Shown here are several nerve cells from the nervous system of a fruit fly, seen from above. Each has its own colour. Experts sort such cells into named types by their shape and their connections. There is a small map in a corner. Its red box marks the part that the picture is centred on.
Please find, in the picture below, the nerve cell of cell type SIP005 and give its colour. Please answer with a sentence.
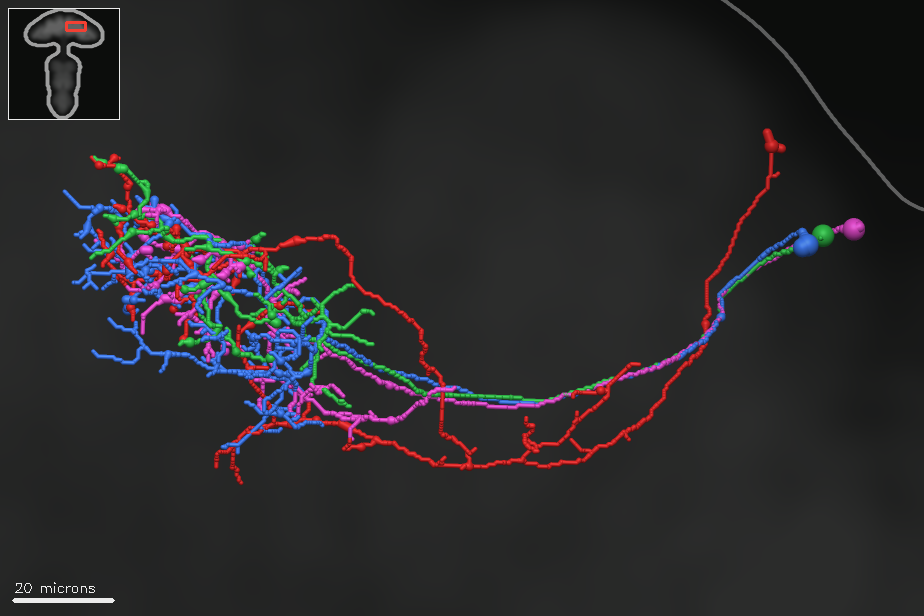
The colour is red.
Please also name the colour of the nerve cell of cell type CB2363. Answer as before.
The colour is magenta.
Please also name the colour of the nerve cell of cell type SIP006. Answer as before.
The colour is blue.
